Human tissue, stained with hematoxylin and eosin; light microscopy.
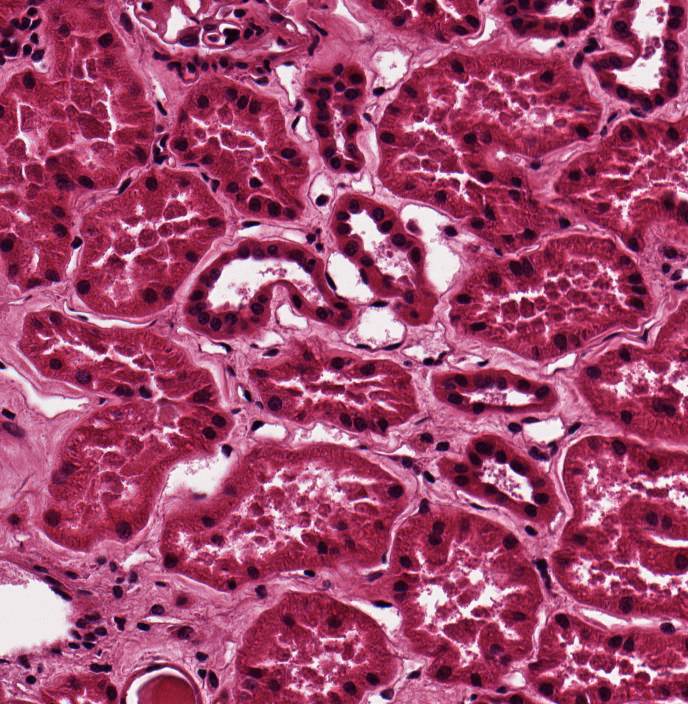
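Renal cortex. Closely packed tubule cross-sections with only thin interstitial strands between them fill the field; no glomerulus is present. Most have tall cuboidal cells with deeply eosinophilic, finely granular cytoplasm, indistinct borders and round, dark, well-spaced nuclei toward the base. Smaller tubules near the upper centre have lower cuboidal cells, more crowded nuclei and wider, clearer lumens.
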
